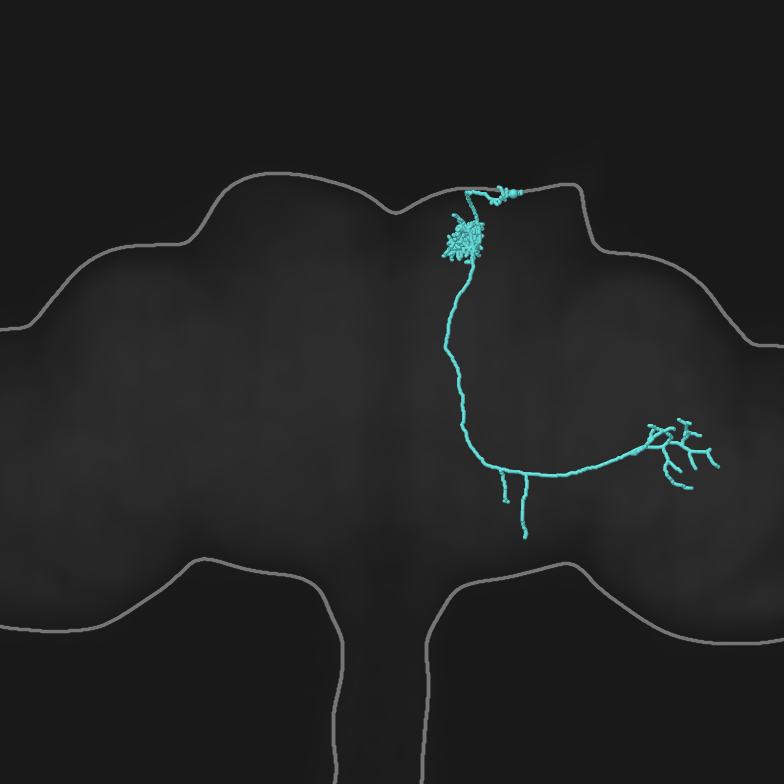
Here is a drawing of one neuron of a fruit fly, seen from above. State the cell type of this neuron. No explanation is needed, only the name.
VC4_adPN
